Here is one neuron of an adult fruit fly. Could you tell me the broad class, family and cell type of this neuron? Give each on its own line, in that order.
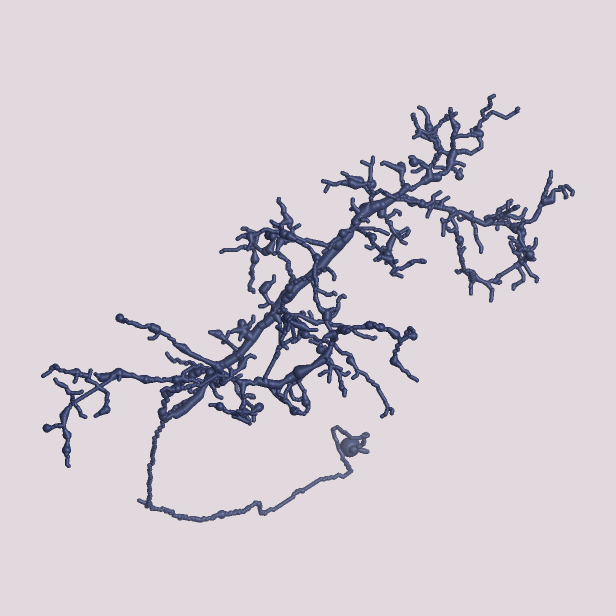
nerve-cord intrinsic neuron
hemilineage 12B
IN12B043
